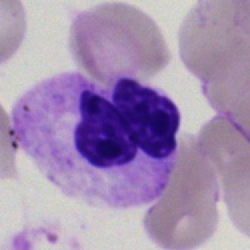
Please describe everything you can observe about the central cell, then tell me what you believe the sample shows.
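First, the outline is round to oval and smooth. Second, the nucleus is divided into two large lobes lying side by side. Third, the chromatin is dark purple and coarsely clumped. Fourth, a small pale clear area lies in the cytoplasm just left of the nucleus. Last, the cell is a segmented neutrophil.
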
